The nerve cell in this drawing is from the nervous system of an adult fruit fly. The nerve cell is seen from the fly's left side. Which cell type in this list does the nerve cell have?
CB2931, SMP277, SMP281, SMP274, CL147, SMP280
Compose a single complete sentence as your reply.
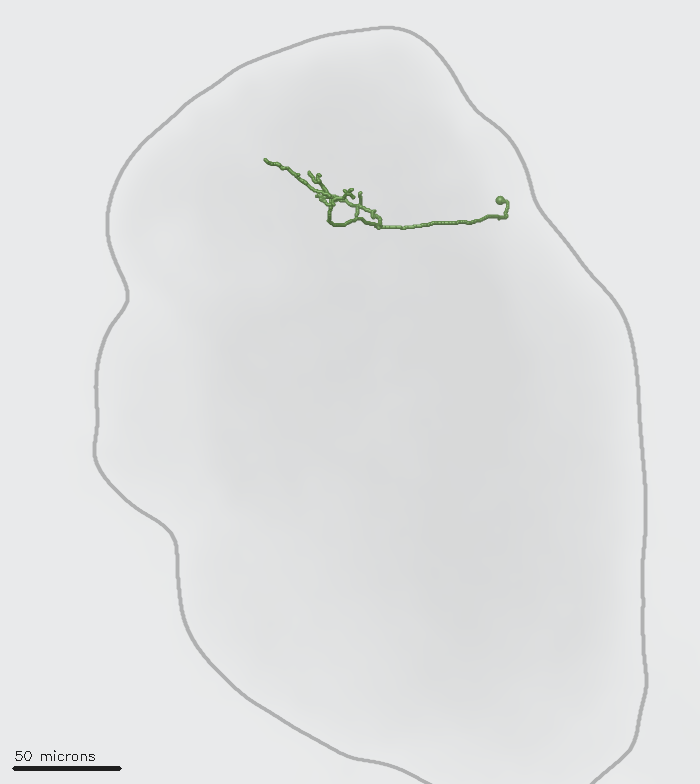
Under the cell type SMP281 falls this nerve cell.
